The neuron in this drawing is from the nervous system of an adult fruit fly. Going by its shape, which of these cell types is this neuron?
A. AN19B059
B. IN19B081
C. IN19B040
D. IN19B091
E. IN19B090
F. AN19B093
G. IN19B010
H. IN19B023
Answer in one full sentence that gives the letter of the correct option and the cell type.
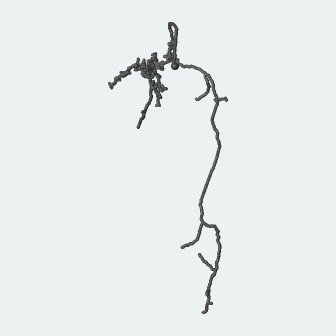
Option D, which reads IN19B091, is the cell type of the neuron.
